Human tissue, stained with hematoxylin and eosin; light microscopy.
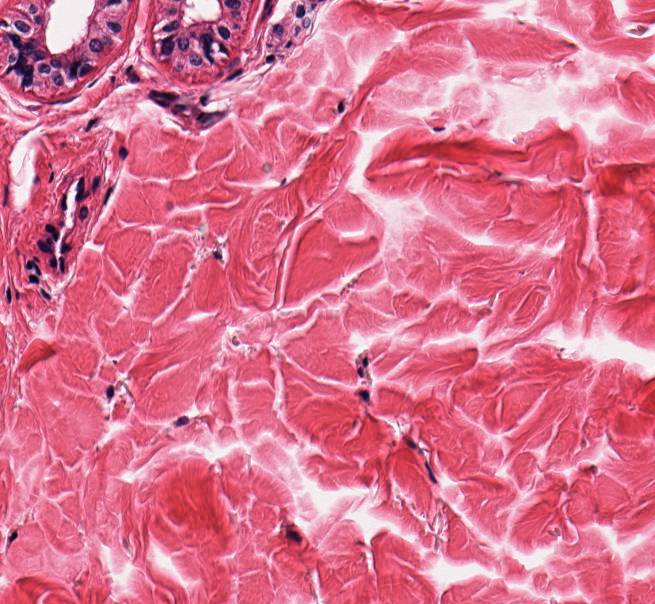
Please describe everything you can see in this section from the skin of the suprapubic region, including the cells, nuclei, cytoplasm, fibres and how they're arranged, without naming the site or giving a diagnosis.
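Thick eosinophilic collagen bundles, running in many directions, fill most of the field. Between them, sparse small dark spindle-shaped fibroblast nuclei. Top left corner: small epithelium-lined tubules. Lining cells cuboidal, with round, darkly stained nuclei.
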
